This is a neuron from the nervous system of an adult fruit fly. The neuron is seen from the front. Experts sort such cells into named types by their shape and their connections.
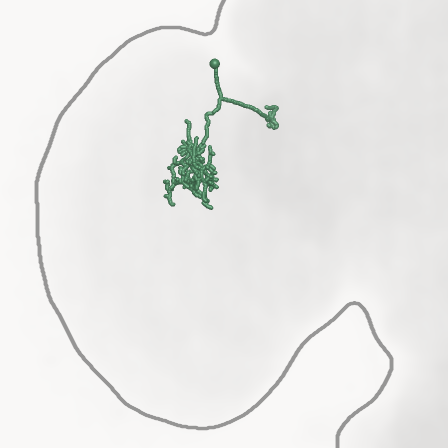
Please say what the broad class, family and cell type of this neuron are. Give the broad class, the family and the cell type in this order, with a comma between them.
optic-lobe intrinsic neuron, MeLo, MeLo6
